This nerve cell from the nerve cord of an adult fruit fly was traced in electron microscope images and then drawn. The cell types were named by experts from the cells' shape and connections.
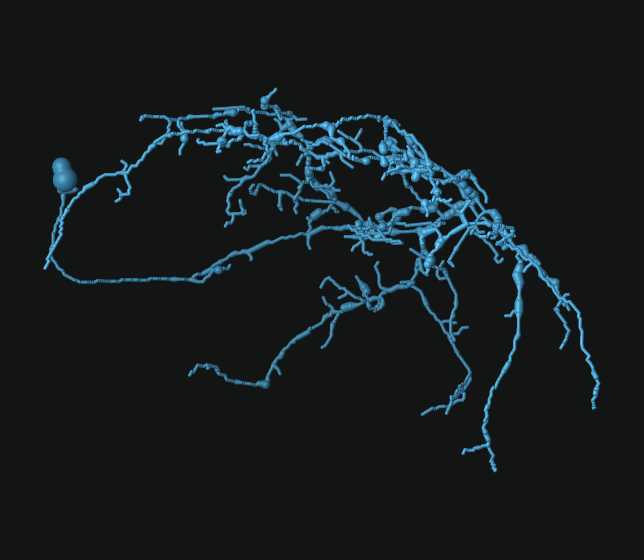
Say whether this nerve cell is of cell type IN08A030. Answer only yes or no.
yes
